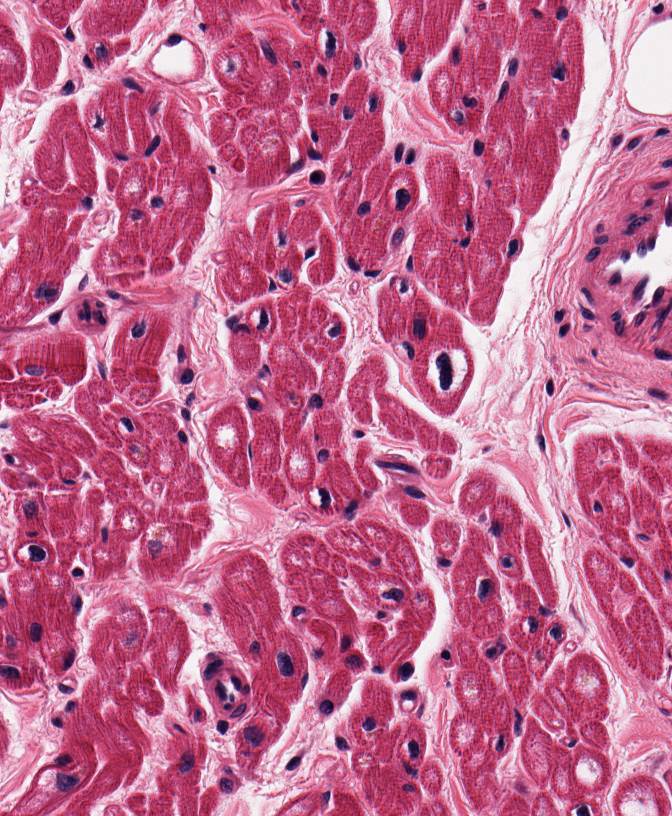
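Atrial appendage of the heart, haematoxylin and eosin. First, most of the field consists of muscle fibres cut transversely or obliquely and grouped into bundles. Second, many fibres show a pale clear zone around the central nucleus. Third, the fibre cytoplasm stains deep pink-red throughout. Fourth, small dark elongated nuclei lie in the narrow spaces between fibres.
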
